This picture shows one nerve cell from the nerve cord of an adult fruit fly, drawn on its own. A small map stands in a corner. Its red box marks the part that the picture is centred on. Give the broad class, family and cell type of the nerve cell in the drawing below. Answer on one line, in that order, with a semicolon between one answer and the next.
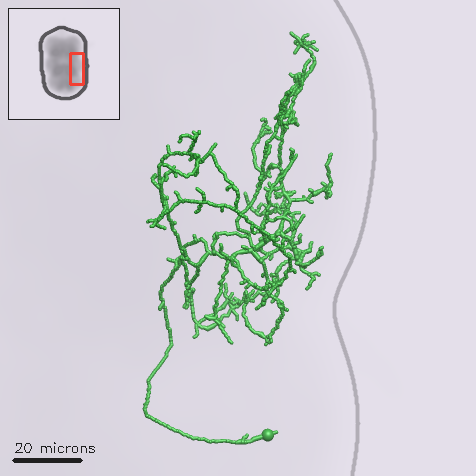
nerve-cord intrinsic neuron; hemilineage 20A.22A; IN20A.22A043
